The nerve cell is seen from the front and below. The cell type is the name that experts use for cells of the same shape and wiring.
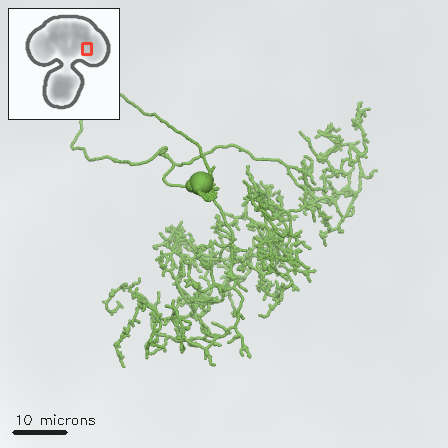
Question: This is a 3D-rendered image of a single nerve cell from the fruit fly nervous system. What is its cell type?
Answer: Li34b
